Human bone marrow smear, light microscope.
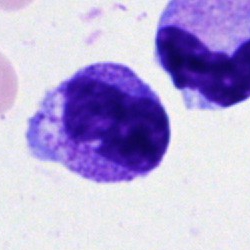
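Metamyelocyte, central cell of a stained human bone marrow smear. The nucleus fills most of the cell and lies off-centre toward the upper right. The cytoplasm lies mainly to the left of and below the nucleus and contains scattered fine purple granules.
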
